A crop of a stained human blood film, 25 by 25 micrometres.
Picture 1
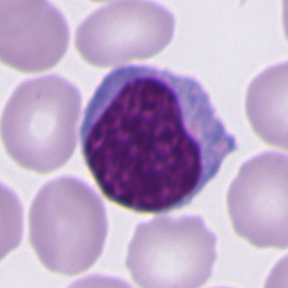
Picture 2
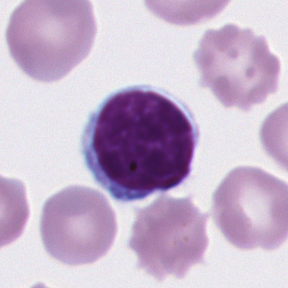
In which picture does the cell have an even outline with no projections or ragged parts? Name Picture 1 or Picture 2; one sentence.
Picture 2 shows a cell with a smooth, even edge.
